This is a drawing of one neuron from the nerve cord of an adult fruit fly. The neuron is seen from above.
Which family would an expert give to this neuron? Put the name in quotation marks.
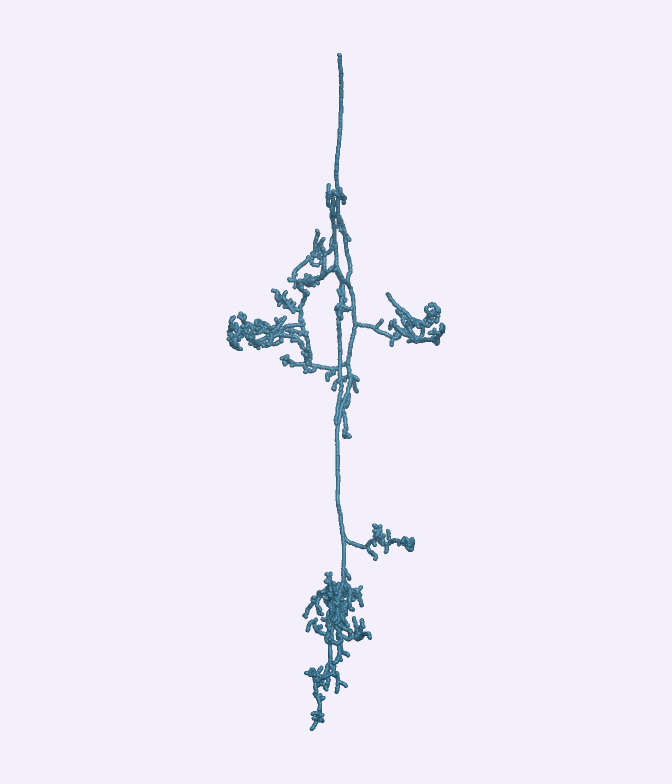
"hemilineage 05B"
